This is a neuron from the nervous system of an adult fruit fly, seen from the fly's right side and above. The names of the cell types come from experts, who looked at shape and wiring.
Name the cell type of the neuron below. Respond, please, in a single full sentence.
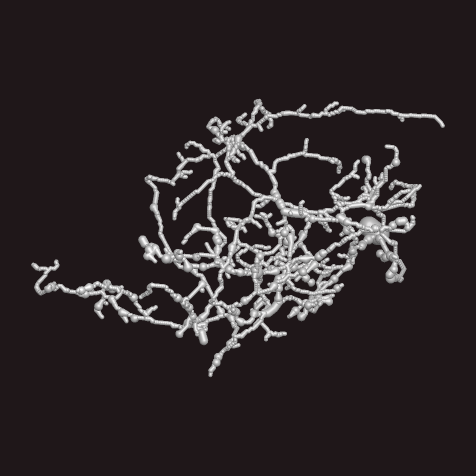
The neuron is a member of cell type SAD116.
